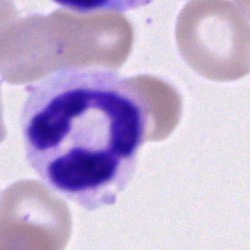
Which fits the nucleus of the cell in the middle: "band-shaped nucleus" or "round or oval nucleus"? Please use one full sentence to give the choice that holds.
A curved band without separate lobes is the shape of the nucleus.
